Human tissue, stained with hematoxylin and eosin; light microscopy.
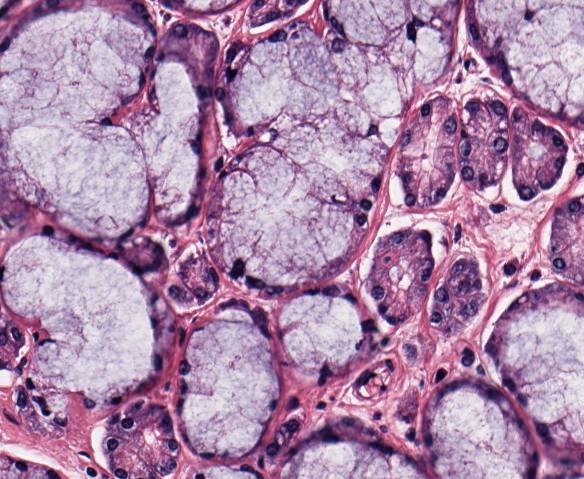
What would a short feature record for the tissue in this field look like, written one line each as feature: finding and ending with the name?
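Mucous nuclei: flattened, pressed against outer acinar edge
Serous acini: smaller, purple-pink granular cytoplasm, grouped mainly right
Acinar size: mucous clearly larger than serous
Fat cells: none
Tissue: minor salivary gland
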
